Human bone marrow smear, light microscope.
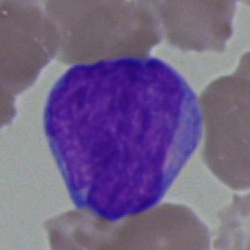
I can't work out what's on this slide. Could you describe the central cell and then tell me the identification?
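Nucleus occupies most of the cell; cytoplasm only a thin rim. Cytoplasm pale blue, widest on the right side. No distinct nucleolus visible. No granules in the cytoplasm. Cell: blast.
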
